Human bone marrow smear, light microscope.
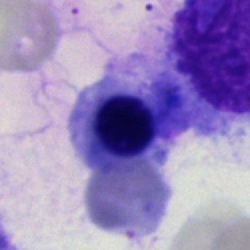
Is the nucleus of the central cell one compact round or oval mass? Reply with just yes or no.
Yes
